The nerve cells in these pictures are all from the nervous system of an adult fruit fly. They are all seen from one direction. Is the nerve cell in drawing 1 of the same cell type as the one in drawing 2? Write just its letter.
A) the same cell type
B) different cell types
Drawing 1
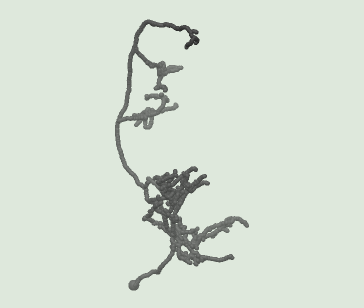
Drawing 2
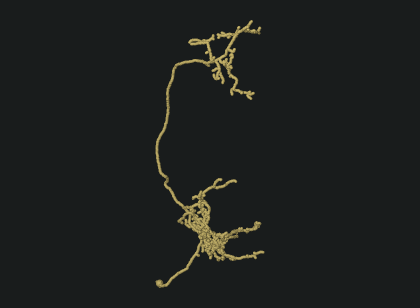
B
